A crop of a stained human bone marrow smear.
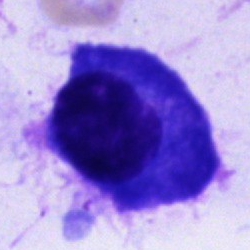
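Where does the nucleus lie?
Toward the left side of the cell.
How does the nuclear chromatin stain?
Very dark and dense.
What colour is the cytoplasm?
A deep, intense blue; the cytoplasm is abundant and widest on the right of the nucleus.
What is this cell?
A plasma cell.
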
